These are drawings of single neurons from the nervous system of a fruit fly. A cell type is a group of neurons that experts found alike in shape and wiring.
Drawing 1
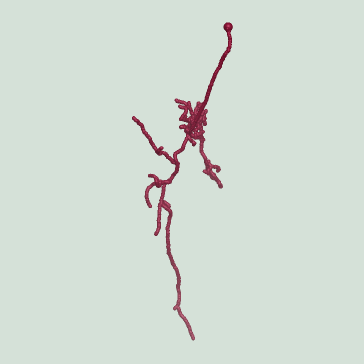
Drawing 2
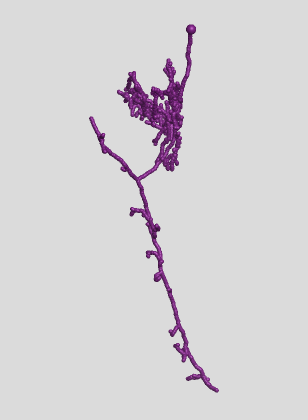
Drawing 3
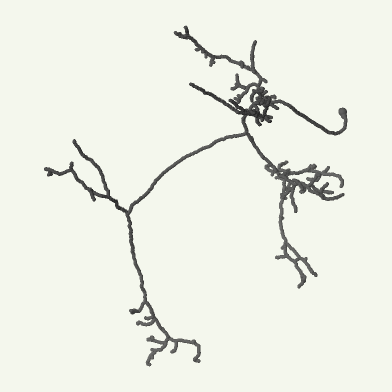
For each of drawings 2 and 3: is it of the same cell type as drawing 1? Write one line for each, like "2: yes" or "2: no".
2: no
3: no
